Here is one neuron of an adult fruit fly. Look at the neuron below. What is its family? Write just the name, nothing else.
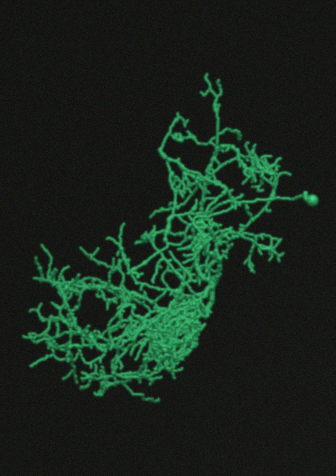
hemilineage VLPp&l1_anterior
